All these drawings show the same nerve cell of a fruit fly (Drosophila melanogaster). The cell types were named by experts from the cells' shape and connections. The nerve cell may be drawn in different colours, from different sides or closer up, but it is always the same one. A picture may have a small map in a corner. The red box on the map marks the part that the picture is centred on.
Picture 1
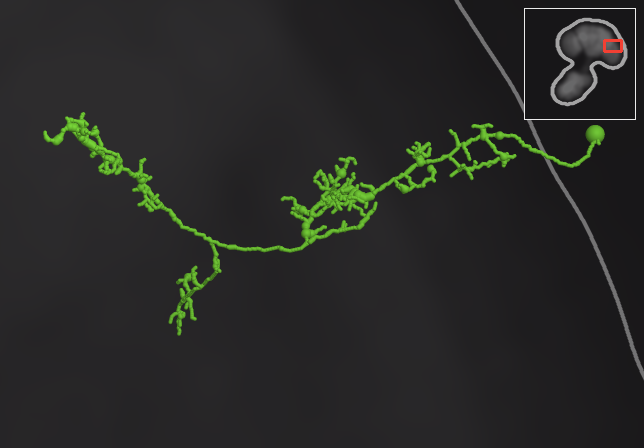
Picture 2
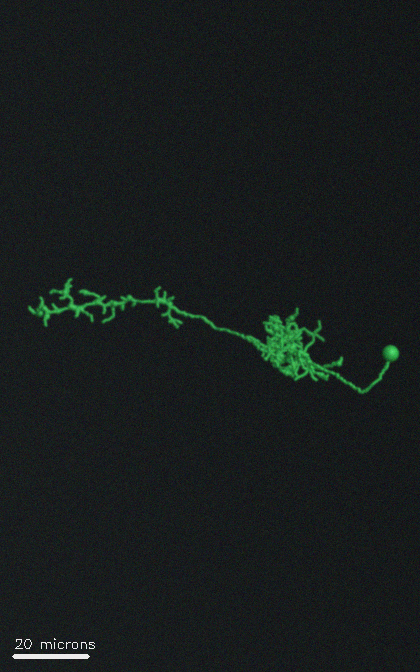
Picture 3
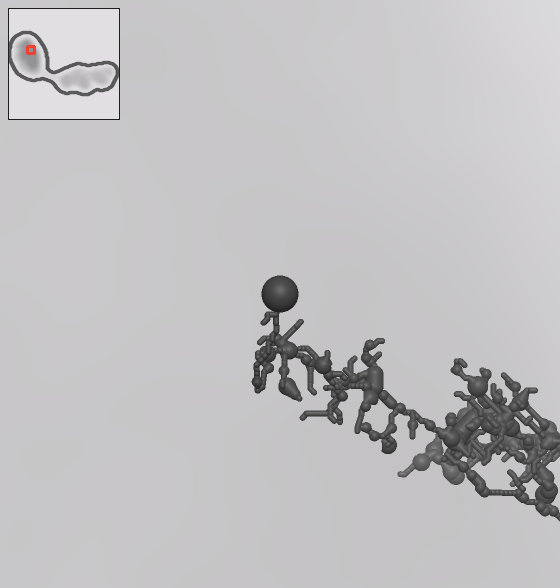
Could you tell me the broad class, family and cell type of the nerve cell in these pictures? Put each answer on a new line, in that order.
optic-lobe intrinsic neuron
TmY
TmY5a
